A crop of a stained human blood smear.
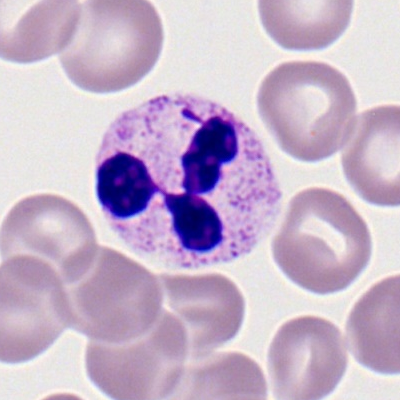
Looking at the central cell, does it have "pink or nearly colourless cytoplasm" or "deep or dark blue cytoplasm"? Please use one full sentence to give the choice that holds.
Its cytoplasm has no blue or grey, looking pink or nearly colourless.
